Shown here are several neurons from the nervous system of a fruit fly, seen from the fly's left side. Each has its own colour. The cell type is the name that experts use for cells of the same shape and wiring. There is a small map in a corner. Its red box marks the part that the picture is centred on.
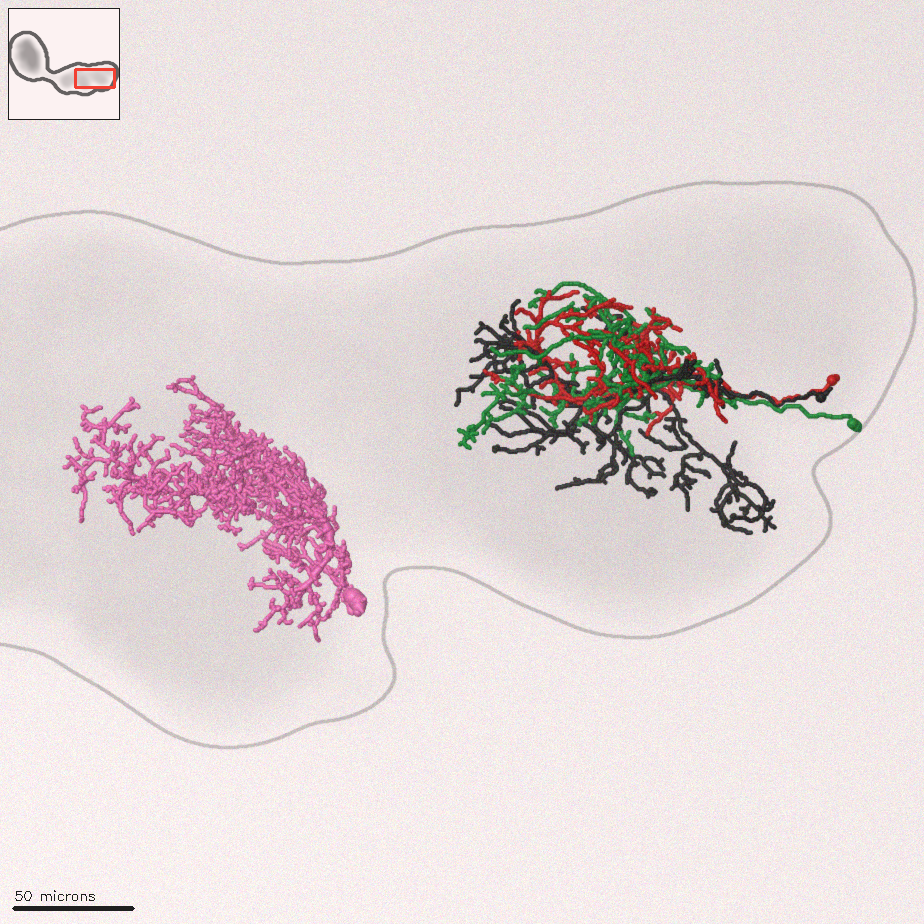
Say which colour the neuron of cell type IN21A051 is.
black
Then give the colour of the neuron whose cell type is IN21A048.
red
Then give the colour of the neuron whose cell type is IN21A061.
green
